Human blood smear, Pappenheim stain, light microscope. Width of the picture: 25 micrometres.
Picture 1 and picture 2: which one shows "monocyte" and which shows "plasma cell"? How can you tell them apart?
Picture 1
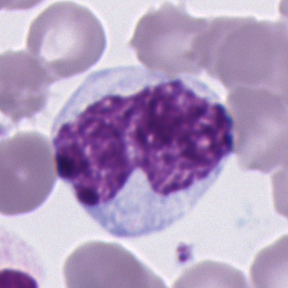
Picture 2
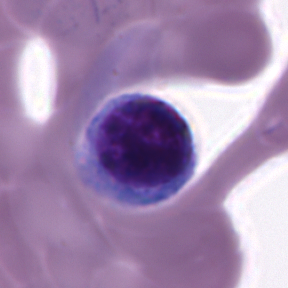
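A monocyte appears in picture 1; the cell in picture 2 is a plasma cell. The clearest difference lies in the nucleus: the monocyte's measures about 16 by 10 micrometres and spans nearly the full width of the cell, while the plasma cell's is round and about 8 micrometres across.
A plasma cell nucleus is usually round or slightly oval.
The plasma cell's chromatin is dense and stained dark purple.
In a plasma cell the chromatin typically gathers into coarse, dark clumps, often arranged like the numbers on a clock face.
In the monocyte the cytoplasm is pale grey-blue and shows no coarse granules.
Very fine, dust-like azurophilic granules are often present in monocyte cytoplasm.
Neither cell shows distinct nucleoli in its nucleus.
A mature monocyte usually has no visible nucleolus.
Both outlines are smooth, the monocyte's roughly round and the plasma cell's round, with no projections on its surface and no vacuoles in its cytoplasm. Red cells touch the monocyte's right edge, whereas a pale clear gap separates the plasma cell from the red cells on its right.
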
